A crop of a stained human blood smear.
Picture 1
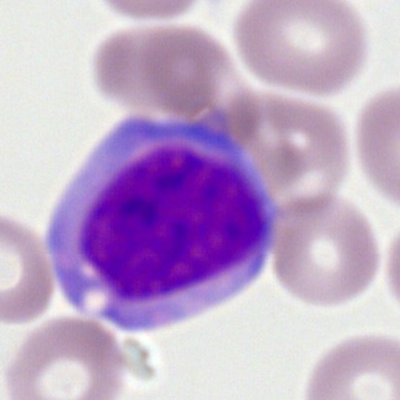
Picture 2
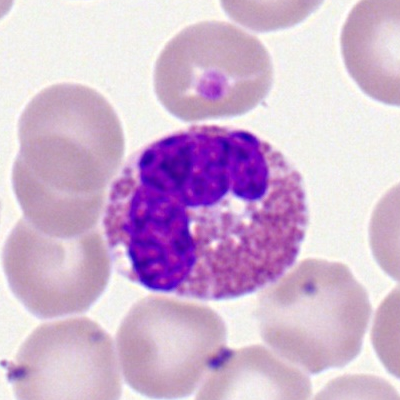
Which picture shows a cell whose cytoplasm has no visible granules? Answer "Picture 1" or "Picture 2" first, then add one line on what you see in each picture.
Picture 1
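In picture 1: No granules are visible in the cytoplasm.
In picture 2: The cytoplasm is packed with coarse orange-pink granules.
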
